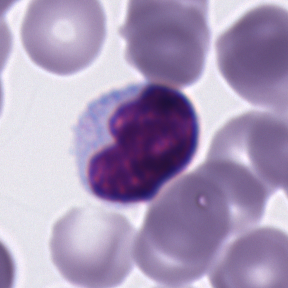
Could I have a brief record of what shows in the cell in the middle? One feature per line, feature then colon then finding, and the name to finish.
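Nucleus: kidney-shaped, single notch on left side
Cytoplasm: pale blue, mainly on left side of cell
Granules: no coarse granules in cytoplasm
Margin: left edge pale, slightly ragged
Name: typical lymphocyte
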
